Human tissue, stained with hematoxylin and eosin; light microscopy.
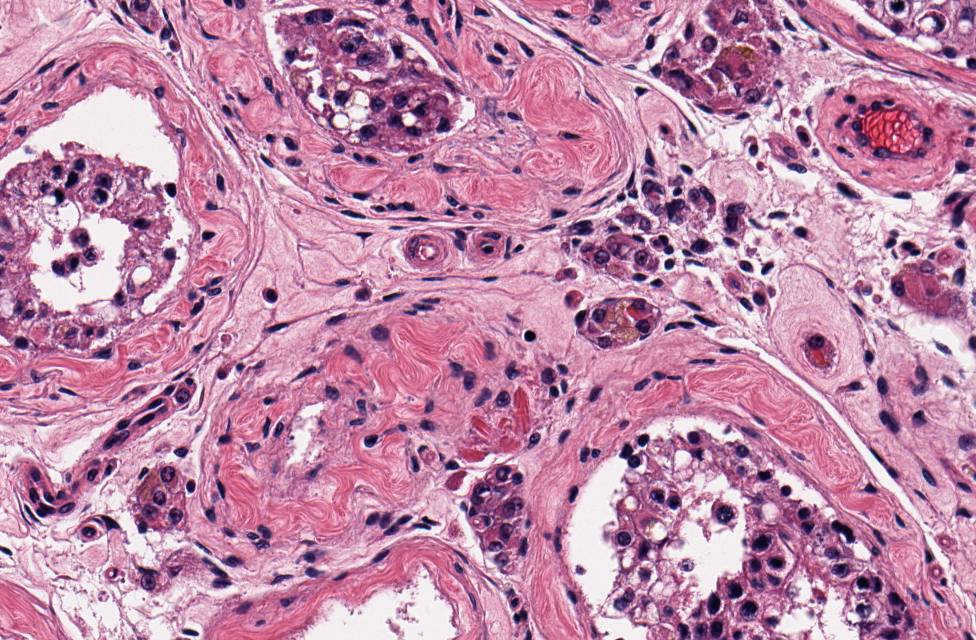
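Testis. Rounded tubular units in cross-section, large ones at left edge, upper centre and lower right, each ringed by a thick band of wavy, layered, pink hyaline material. Upper right, small thick-walled vessel, lumen packed with red blood cells. Stroma pale pink, loose, scattered spindle-shaped nuclei.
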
